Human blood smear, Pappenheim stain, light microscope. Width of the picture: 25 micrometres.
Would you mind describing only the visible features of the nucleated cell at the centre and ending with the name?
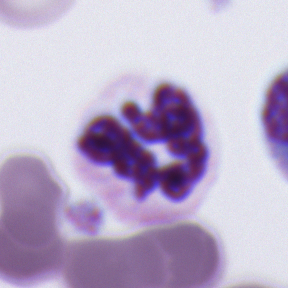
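Starting with the outline, it's round and smooth. The nuclear lobes sit in a ring around a small clear central space, and the chromatin is dark purple and coarsely clumped. The cytoplasm looks pale pink. So this is a segmented neutrophil.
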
